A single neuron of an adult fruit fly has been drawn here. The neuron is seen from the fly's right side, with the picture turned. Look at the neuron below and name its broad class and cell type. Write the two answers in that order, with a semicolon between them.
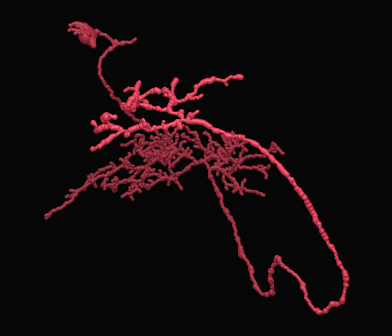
central-brain intrinsic neuron; GNG233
